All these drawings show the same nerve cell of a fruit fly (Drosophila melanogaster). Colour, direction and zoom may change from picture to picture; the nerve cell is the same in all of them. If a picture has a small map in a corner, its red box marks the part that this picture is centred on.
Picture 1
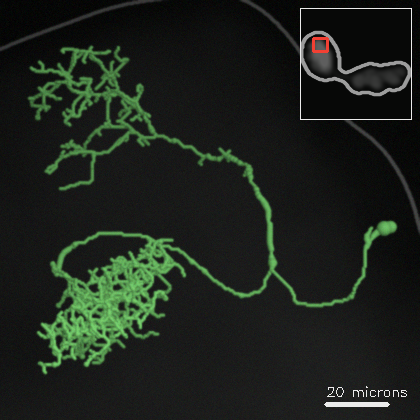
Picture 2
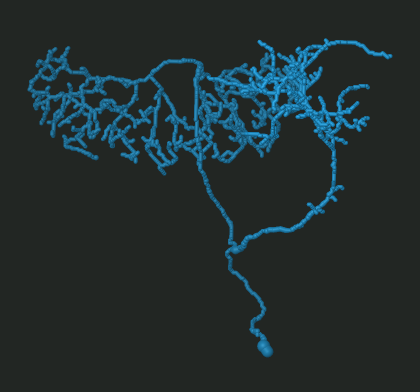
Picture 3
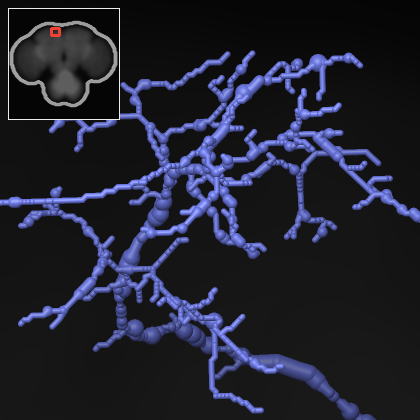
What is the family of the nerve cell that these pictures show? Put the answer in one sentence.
The family is hemilineage DM6_dorso_medial.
